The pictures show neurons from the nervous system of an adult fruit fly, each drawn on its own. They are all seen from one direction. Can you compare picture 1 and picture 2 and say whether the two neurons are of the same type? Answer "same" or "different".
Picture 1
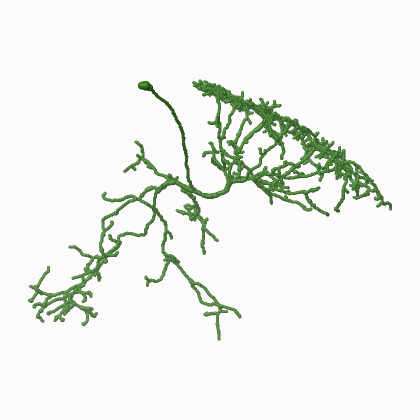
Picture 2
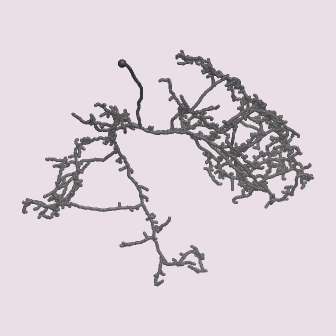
same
